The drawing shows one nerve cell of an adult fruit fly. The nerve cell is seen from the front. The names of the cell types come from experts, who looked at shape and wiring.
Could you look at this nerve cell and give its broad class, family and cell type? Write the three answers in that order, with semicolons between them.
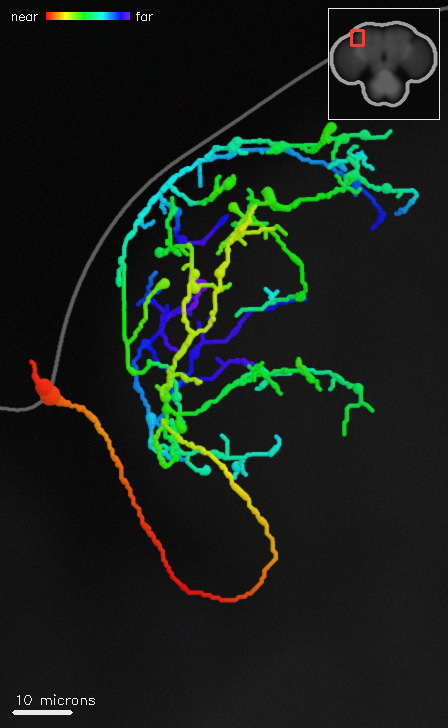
central-brain intrinsic neuron; hemilineage LHl4_dorsal; CB2851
